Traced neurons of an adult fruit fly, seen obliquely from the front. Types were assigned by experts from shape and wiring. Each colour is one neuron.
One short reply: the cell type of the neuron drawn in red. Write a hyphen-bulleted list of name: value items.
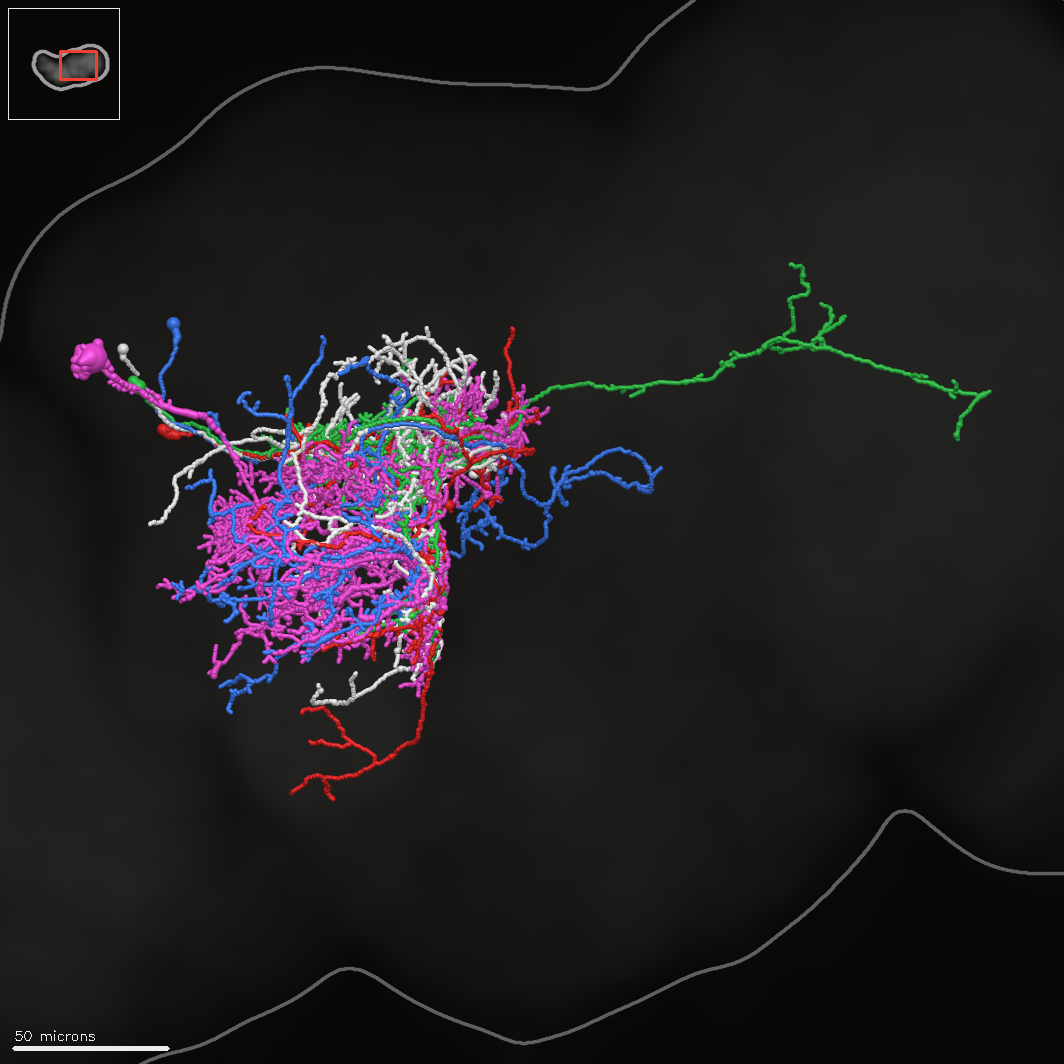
- cell type: AVLP525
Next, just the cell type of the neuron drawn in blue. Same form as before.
- cell type: AVLP530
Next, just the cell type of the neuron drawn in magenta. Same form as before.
- cell type: AVLP077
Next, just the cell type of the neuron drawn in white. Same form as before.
- cell type: CL266_a3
